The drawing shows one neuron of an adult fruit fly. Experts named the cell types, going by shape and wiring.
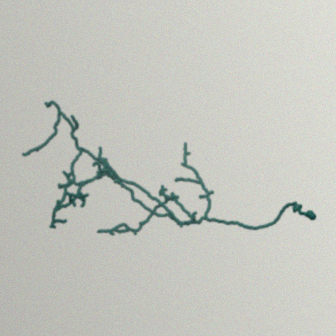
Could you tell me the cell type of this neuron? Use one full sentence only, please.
On the level of cell type, this neuron is IN09B053.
